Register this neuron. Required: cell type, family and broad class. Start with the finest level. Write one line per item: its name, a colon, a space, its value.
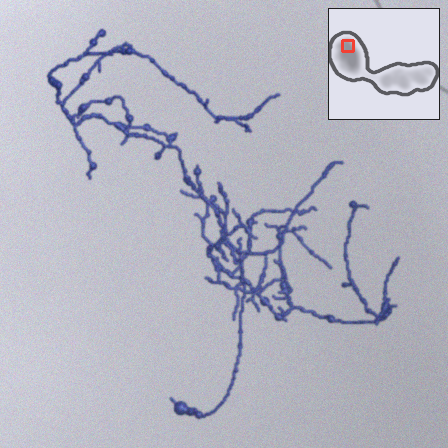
cell type: LHAV2e4_b
family: hemilineage LHa2
broad class: central-brain intrinsic neuron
